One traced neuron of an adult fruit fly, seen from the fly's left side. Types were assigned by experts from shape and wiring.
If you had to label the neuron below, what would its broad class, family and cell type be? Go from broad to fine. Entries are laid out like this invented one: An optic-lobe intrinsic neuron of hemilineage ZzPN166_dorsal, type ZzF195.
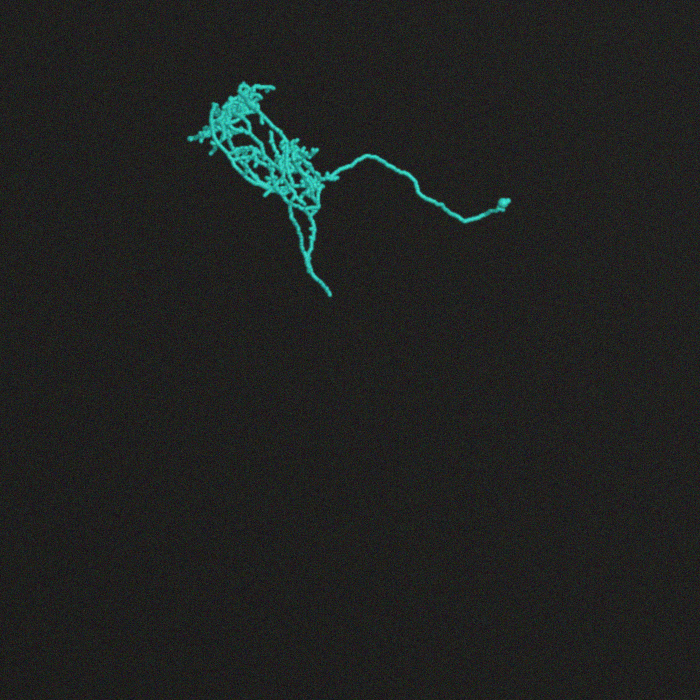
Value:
A central-brain intrinsic neuron of hemilineage DM4_dorsal, type pC1_16b.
